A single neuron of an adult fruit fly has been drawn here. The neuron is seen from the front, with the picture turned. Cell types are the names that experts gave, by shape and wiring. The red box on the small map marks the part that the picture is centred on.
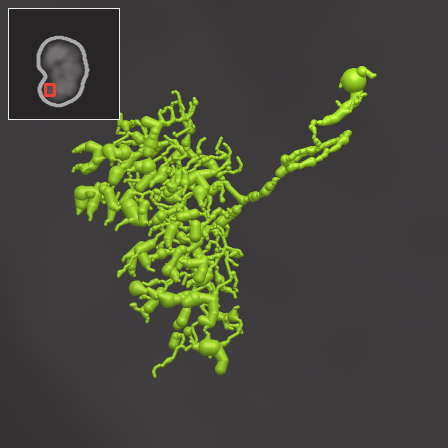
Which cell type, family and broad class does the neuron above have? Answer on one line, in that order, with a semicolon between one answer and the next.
Dm4; Dm; optic-lobe intrinsic neuron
